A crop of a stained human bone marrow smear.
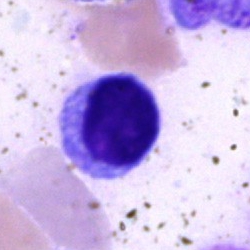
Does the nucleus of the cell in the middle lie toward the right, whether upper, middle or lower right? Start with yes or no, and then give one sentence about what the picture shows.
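Yes. The nucleus sits toward the right, leaving the widest band of cytoplasm on the left.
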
